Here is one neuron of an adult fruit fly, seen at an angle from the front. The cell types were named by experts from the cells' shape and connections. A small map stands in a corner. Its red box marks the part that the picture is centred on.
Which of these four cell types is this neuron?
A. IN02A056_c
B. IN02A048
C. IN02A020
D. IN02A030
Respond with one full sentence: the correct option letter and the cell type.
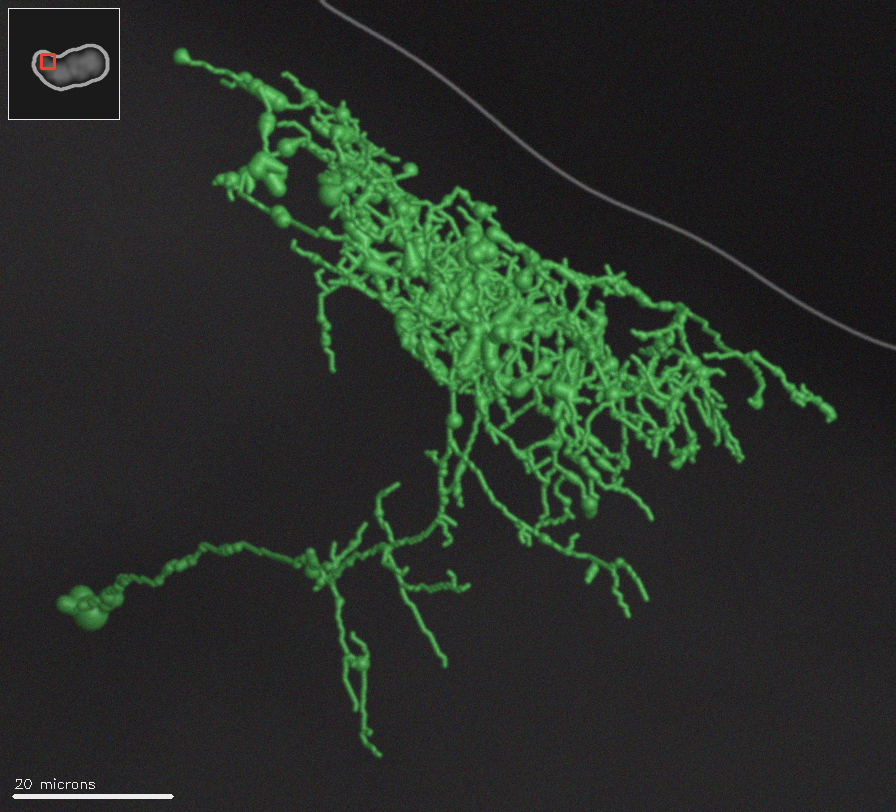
It is option D, IN02A030, that gives the cell type of the neuron.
